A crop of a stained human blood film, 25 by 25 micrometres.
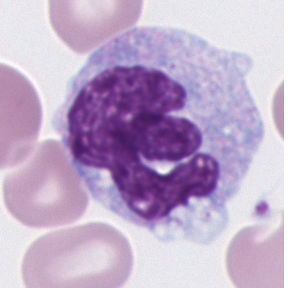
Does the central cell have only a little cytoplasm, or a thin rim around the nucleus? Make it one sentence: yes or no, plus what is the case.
No, the nucleus does not fill most of the cell; the cytoplasm is plentiful.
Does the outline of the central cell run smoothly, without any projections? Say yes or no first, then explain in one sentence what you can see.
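No. The cell outline is irregular, with small bulges along its edge.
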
